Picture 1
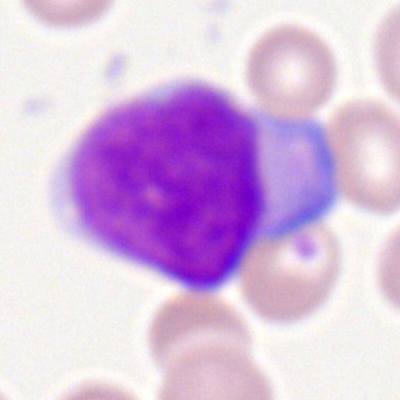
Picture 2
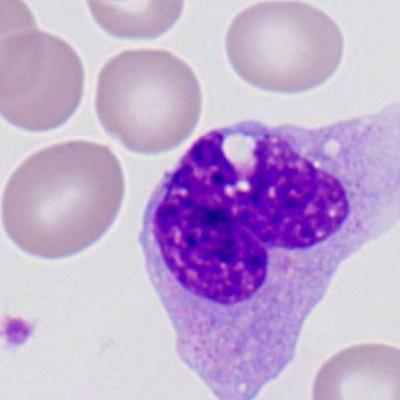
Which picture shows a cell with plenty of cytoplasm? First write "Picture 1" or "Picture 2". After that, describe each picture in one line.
Picture 2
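Picture 1: The nucleus fills most of the cell.
Picture 2: The cytoplasm is abundant and spreads widely to the right of and below the nucleus.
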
